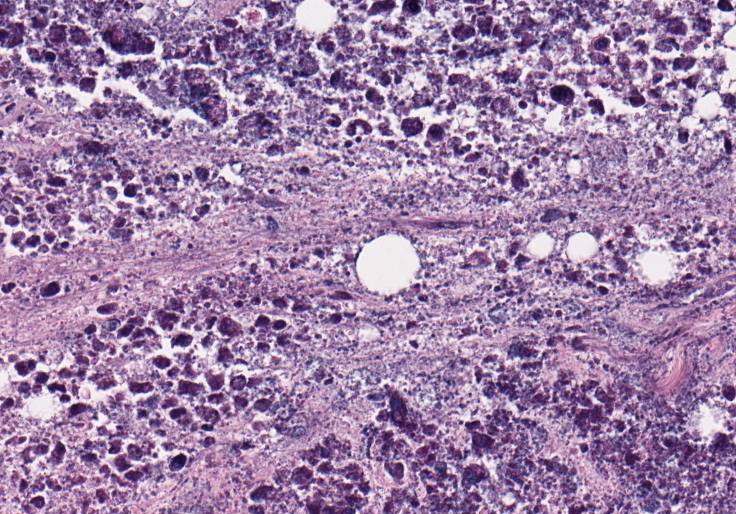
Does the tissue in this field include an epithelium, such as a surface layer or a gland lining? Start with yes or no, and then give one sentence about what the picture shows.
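No. No glands, tubules or covering epithelium are seen anywhere in the field.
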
